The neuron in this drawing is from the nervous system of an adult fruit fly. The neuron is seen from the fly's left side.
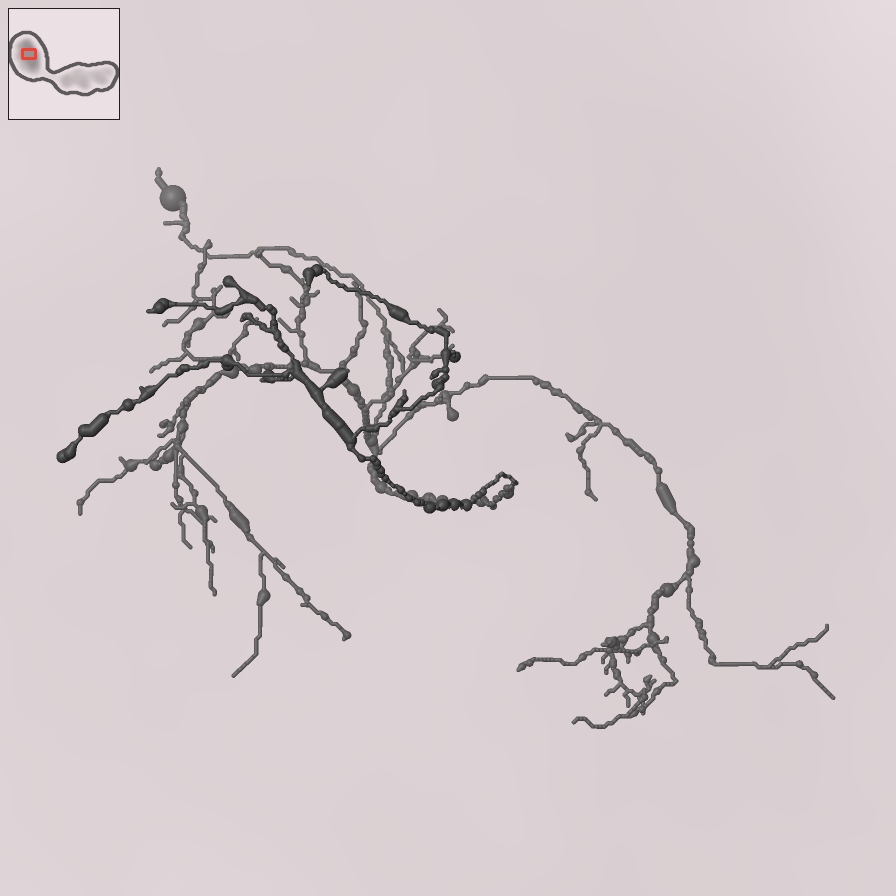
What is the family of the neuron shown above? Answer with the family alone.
hemilineage VLPl2_posterior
